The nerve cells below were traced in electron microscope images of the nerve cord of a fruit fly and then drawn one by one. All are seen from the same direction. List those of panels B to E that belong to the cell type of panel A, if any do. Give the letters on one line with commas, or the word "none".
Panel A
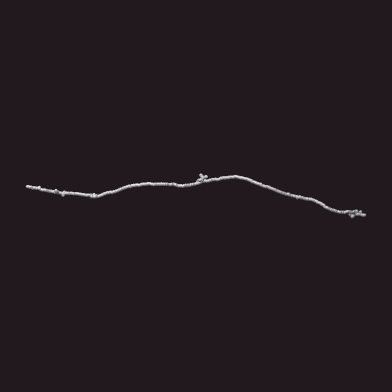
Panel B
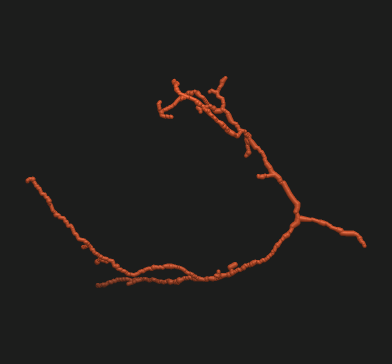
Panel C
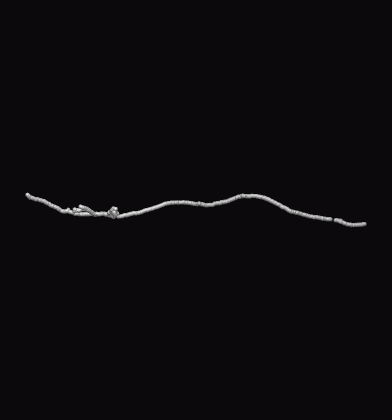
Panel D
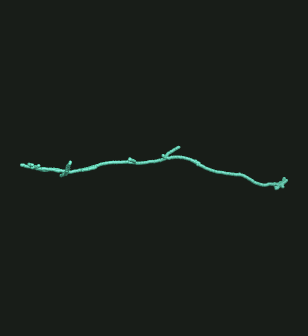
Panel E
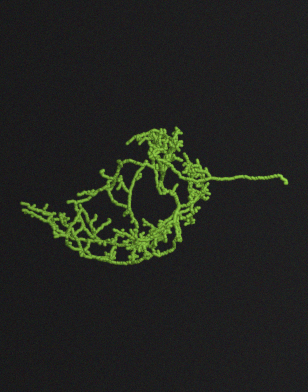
C, D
